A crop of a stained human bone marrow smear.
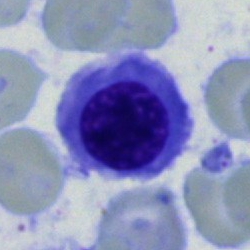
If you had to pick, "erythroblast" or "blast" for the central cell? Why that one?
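It is an erythroblast. The chromatin is dark purple and coarsely clumped, with small paler patches.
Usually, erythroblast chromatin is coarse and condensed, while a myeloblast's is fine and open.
That clumping sets this cell apart from a myeloblast. The cell is roughly round with a slightly uneven edge; its deep blue cytoplasm is wider above the nucleus than below.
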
